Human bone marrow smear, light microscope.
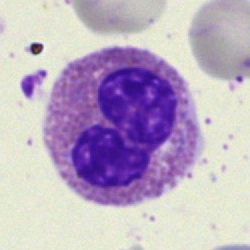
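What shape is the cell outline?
Nearly round, and smooth.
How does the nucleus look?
Its chromatin is dark purple and condensed, and no nucleoli are visible.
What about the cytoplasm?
It is abundant and pinkish-lilac.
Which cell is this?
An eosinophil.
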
